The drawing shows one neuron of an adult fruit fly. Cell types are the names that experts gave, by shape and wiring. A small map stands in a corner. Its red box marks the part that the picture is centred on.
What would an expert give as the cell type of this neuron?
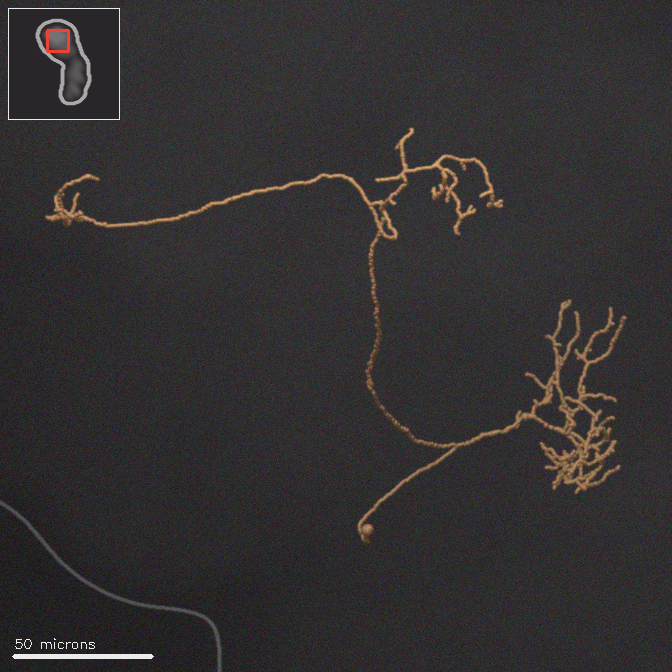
CB2348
